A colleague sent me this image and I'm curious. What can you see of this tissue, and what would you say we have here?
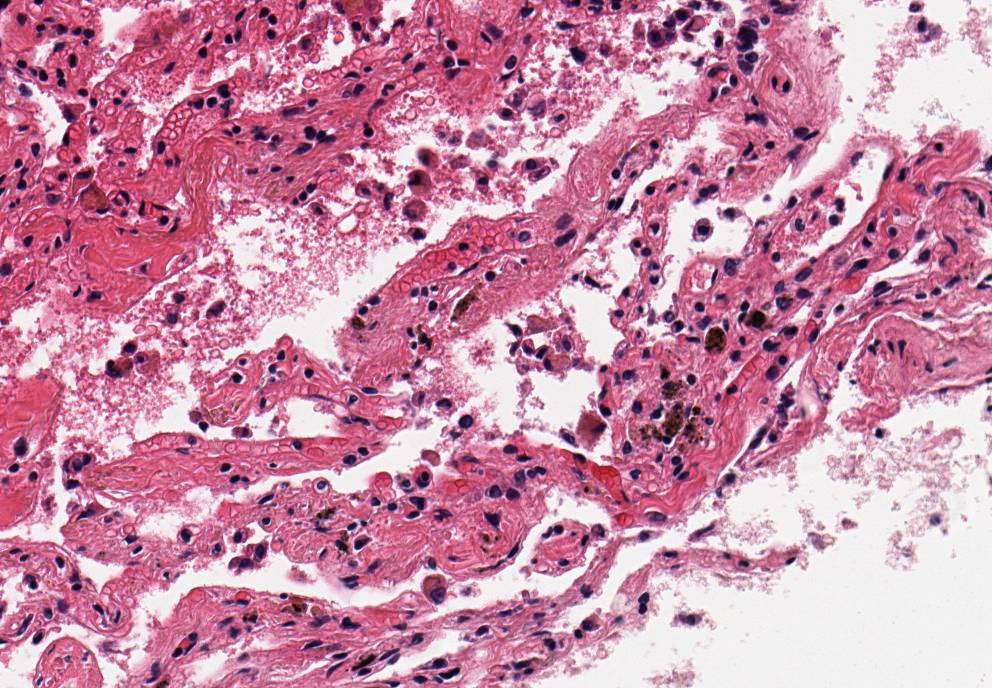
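I notice strands with cores of pink collagenous stroma, holding scattered elongated and round nuclei. Coarse brown-black granular pigment sits inside cells, gathered most densely just right of the centre. In the upper half, the spaces hold pale pink granular material with scattered red blood cells. I find no glands anywhere in the field. This is lung.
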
